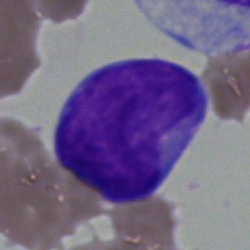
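Blast, the central cell here. What cytoplasm you can see is just a narrow pale-blue rim, mostly on the right. Chromatin is deep purple with a fine pattern, not coarse clumps. No granules in the cytoplasm, and no projections or blebs on the surface.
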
